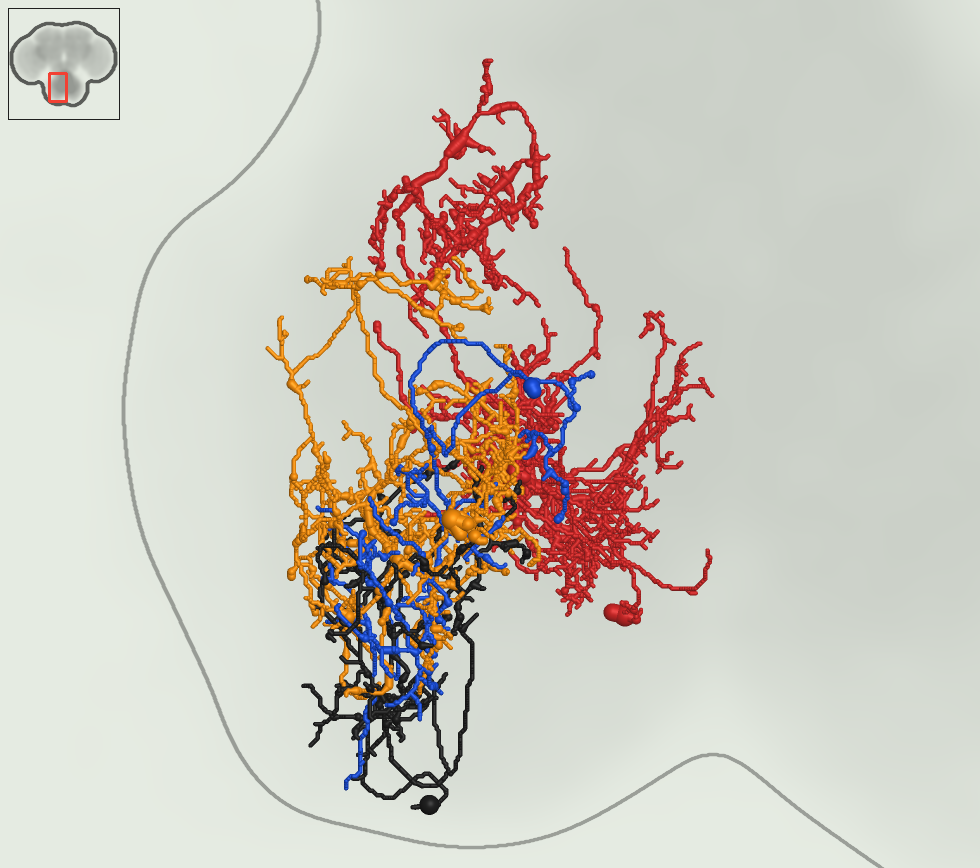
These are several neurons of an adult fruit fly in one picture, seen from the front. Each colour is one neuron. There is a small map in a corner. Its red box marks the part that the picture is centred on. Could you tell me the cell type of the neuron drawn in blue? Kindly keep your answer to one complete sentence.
This neuron is given the cell type IN16B123.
